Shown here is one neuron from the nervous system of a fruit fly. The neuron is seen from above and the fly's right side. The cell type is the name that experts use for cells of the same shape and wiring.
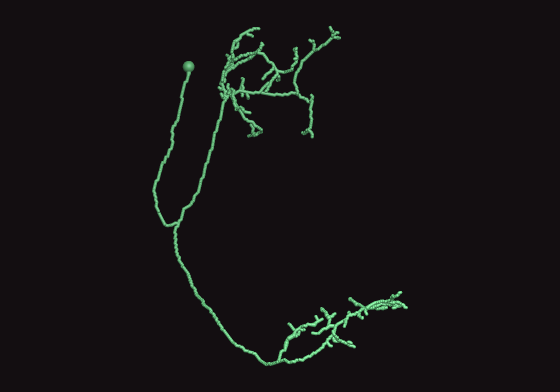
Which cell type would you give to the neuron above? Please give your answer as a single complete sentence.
In terms of cell type, the neuron is LHPV5a5.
